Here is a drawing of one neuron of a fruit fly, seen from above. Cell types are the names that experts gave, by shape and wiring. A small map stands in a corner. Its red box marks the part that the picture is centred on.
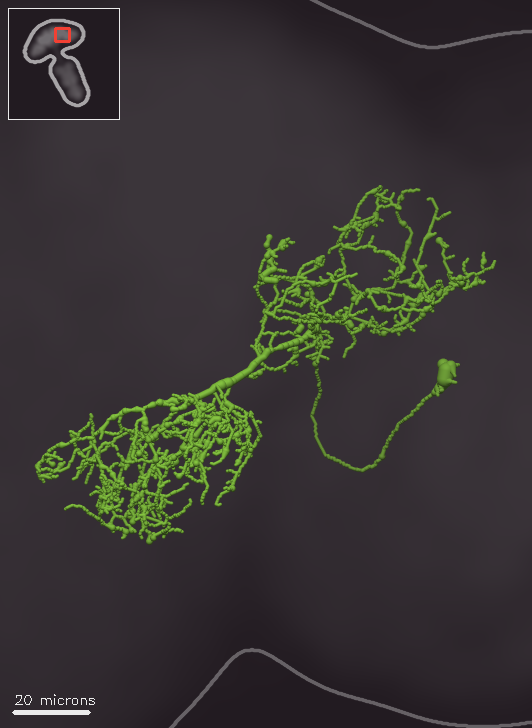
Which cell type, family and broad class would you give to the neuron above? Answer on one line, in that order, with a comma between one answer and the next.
MB-C1, hemilineage VPNp&v1_posterior, central-brain intrinsic neuron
